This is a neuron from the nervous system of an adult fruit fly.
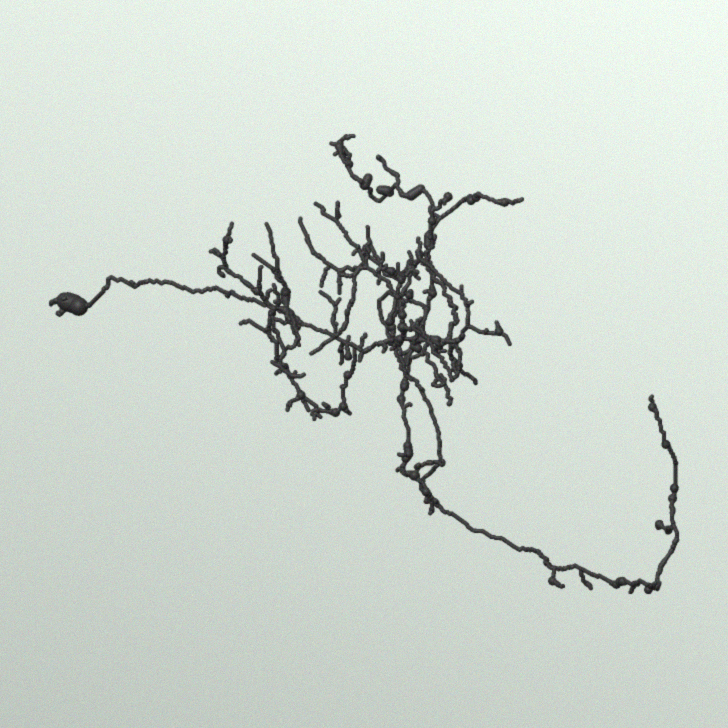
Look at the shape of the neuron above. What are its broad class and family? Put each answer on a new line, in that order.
nerve-cord intrinsic neuron
hemilineage 05B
